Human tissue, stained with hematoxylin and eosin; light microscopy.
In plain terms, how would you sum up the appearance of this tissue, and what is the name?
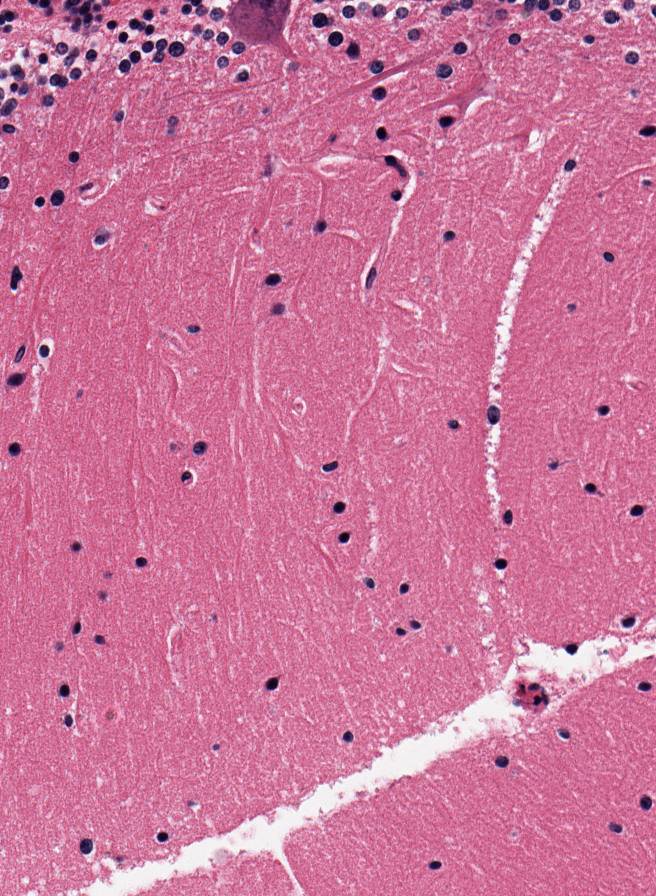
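Field mostly pale pink, finely fibrillar tissue with sparse scattered nuclei. These nuclei small, round, dark; several sit in a clear halo. Faint fine fibres and slender clefts run mostly vertically through upper and middle field. Top edge, near centre: single large neuron with purple cytoplasm, beside the crowded nuclei. Tissue: cerebellum.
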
